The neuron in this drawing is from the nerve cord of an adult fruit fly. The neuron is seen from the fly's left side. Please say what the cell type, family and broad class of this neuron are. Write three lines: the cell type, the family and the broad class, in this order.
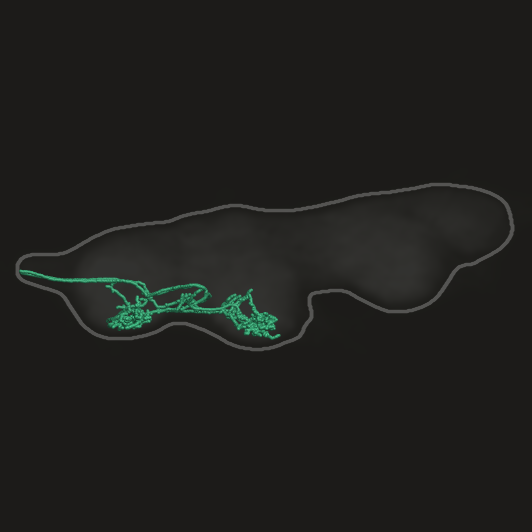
AN09B031
hemilineage 09B
ascending neuron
